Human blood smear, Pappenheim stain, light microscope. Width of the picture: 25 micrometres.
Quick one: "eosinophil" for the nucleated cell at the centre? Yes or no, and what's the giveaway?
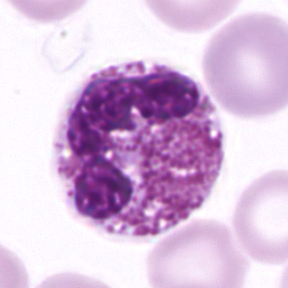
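Begin with the cytoplasm: it is packed with many round, reddish-pink granules, and that crowding goes with eosinophil.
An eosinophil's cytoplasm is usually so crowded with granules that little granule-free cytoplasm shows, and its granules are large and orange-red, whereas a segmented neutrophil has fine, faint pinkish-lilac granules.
Now the nucleus: it curves along the upper and left edges of the cell, leaving the lower right free, and its chromatin is dark purple and coarsely clumped, with no nucleoli to be seen. The cell is round and smooth in outline and about 15 micrometres across. Taking these together, eosinophil is the name that fits, and segmented neutrophil is not.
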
